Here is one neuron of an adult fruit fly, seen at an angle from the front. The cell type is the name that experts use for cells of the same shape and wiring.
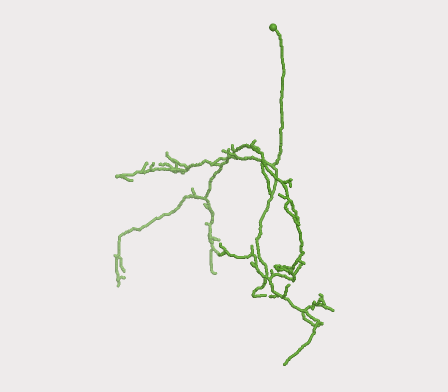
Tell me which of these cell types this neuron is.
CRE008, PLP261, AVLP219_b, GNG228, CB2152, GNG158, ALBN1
CB2152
